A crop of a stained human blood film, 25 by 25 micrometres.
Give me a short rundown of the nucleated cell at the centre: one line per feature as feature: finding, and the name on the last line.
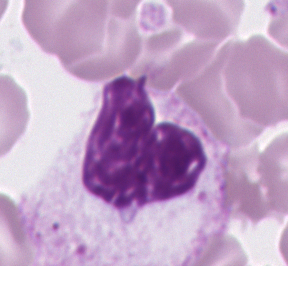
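Chromatin: dark purple and clumped, paler streaks between the dense bits
Nucleus: sits toward the top, most of the cytoplasm below it
Cytoplasm: very pale, almost colourless, just a faint lilac tint
Granules: fine, dust-like, lilac, filling the cytoplasm
Name: segmented neutrophil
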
